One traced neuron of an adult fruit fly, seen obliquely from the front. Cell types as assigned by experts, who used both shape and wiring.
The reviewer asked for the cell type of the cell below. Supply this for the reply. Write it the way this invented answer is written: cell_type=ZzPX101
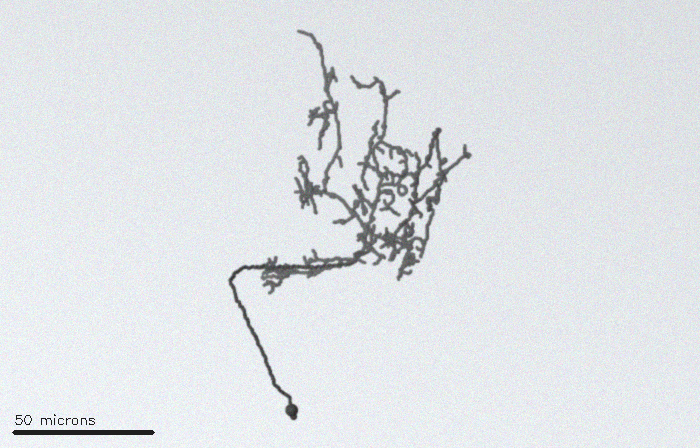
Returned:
cell_type=WED024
